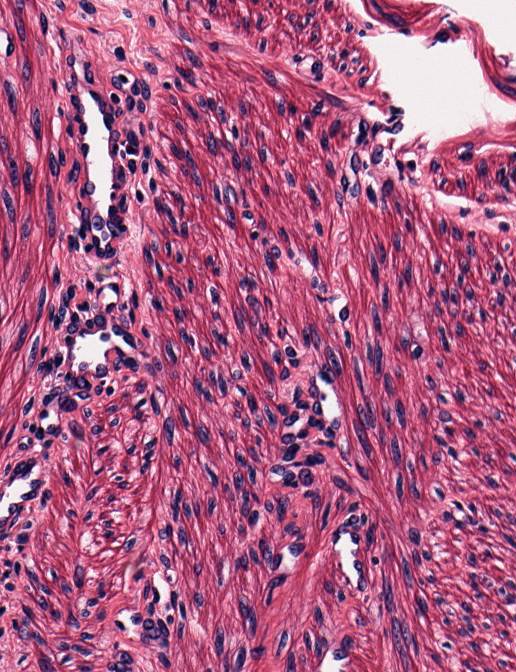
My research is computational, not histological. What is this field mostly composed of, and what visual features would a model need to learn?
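What fills this whole field is smooth muscle. Its spindle cells lie in bundles running in differing directions, nearly vertical along the left edge. Look closely at the nuclei: elongated, dark purple and cigar-shaped, parallel to the long axis of each cell.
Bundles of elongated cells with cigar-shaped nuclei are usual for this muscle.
No epithelium appears anywhere in the field, whereas endometrium would have glands among small dark stromal cells.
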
